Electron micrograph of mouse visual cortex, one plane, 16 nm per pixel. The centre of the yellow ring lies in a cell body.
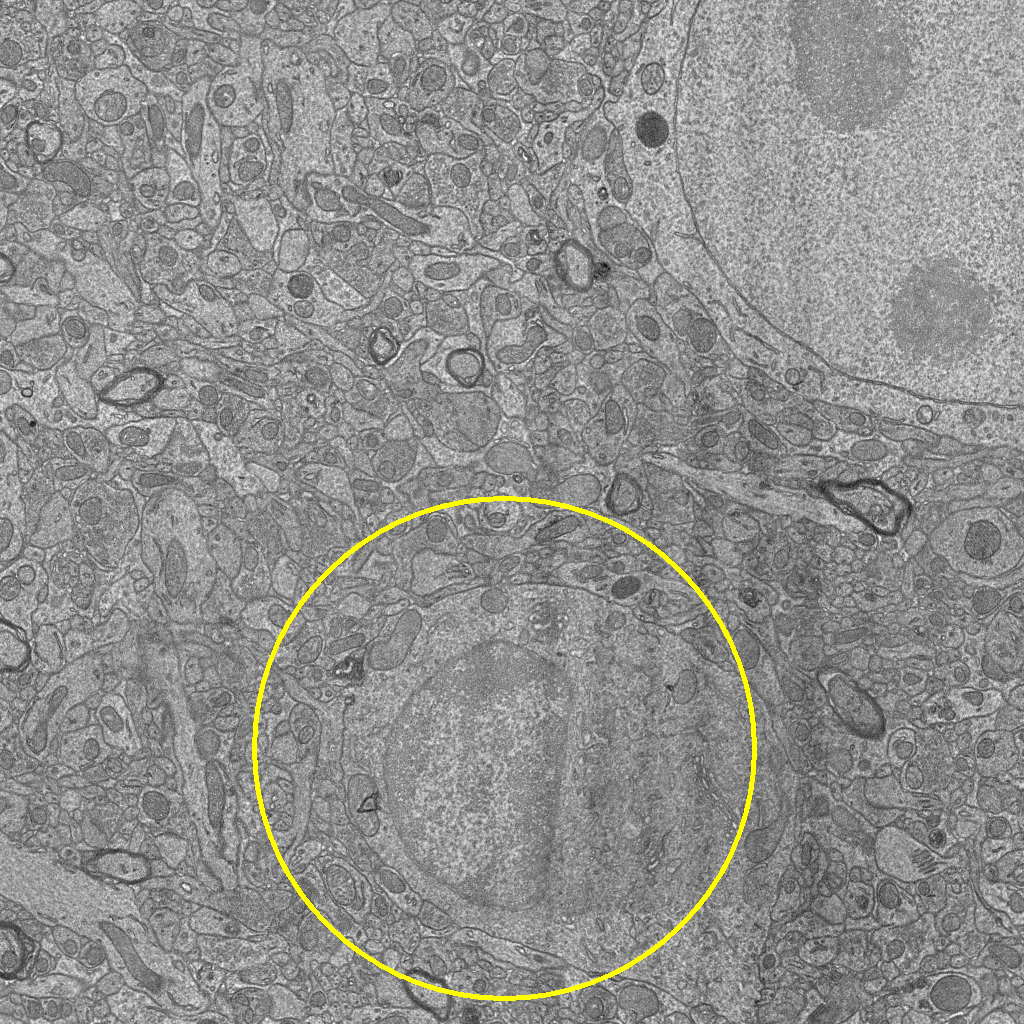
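Oligodendrocyte: the marked cell in mouse visual cortex. See how its oval nucleus has an envelope running smoothly, with no deep infoldings, and no distinct nucleolus shows in this plane. Up and to the right, outside the ring, is a larger nucleus belonging to another cell.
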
